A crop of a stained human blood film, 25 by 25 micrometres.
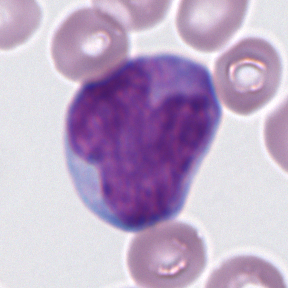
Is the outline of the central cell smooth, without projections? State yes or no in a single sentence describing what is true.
Yes, it is a smooth edge that the cell has.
